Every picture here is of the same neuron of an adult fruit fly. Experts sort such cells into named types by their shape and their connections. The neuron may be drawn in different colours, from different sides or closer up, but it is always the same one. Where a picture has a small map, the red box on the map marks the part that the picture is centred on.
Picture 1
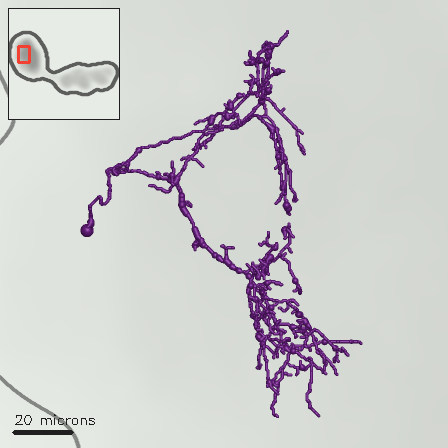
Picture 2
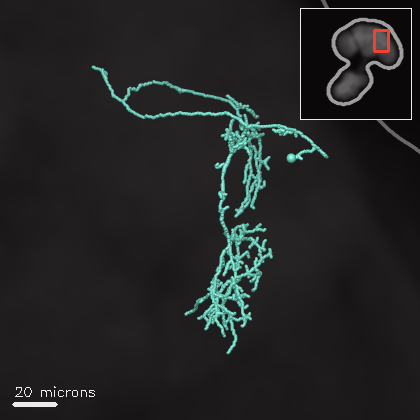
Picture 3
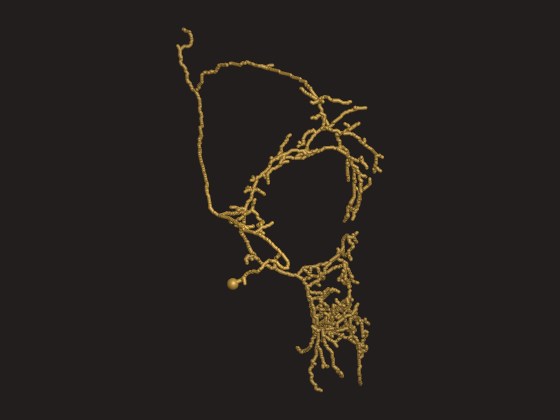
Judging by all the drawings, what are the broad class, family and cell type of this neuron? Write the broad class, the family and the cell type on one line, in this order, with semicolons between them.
central-brain intrinsic neuron; hemilineage VLPa1_medial; aSP10C_b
